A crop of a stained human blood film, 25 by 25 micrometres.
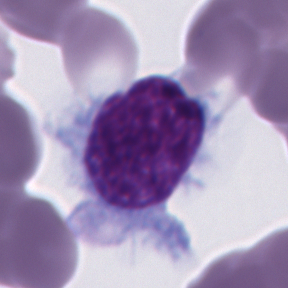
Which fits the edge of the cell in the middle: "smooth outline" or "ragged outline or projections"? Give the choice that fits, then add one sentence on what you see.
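Ragged outline or projections. Fine hair-like projections extend from the cytoplasm around the cell's edge.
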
